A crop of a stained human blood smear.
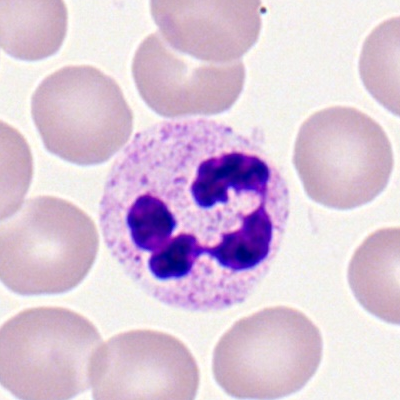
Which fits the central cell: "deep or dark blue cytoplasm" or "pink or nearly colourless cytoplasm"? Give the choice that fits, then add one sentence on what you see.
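Pink or nearly colourless cytoplasm. The cytoplasm is pale pink and fills much of the cell around the nucleus.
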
